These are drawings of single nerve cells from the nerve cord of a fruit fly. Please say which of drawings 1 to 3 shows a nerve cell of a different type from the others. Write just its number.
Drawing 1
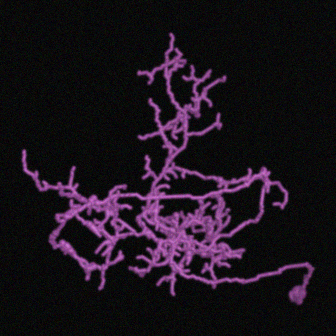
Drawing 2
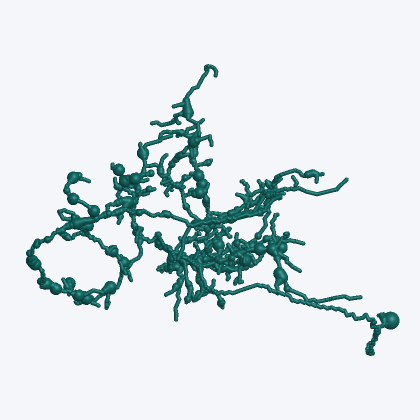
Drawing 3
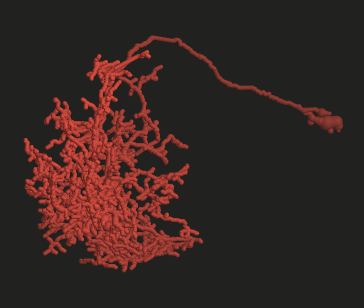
3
